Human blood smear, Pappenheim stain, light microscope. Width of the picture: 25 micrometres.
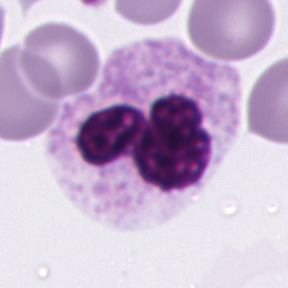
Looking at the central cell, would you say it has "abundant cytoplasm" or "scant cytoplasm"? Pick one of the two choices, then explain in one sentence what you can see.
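Abundant cytoplasm. The cytoplasm is abundant and pale pinkish-lilac.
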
